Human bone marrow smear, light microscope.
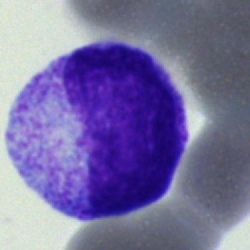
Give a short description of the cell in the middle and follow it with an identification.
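The nucleus sits off-centre, displaced toward the right side of the cell. Within it, no nucleolus can be made out. On the left, pale lilac cytoplasm forms a crescent, and this cytoplasm shows no vacuoles. The cell is a promyelocyte.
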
